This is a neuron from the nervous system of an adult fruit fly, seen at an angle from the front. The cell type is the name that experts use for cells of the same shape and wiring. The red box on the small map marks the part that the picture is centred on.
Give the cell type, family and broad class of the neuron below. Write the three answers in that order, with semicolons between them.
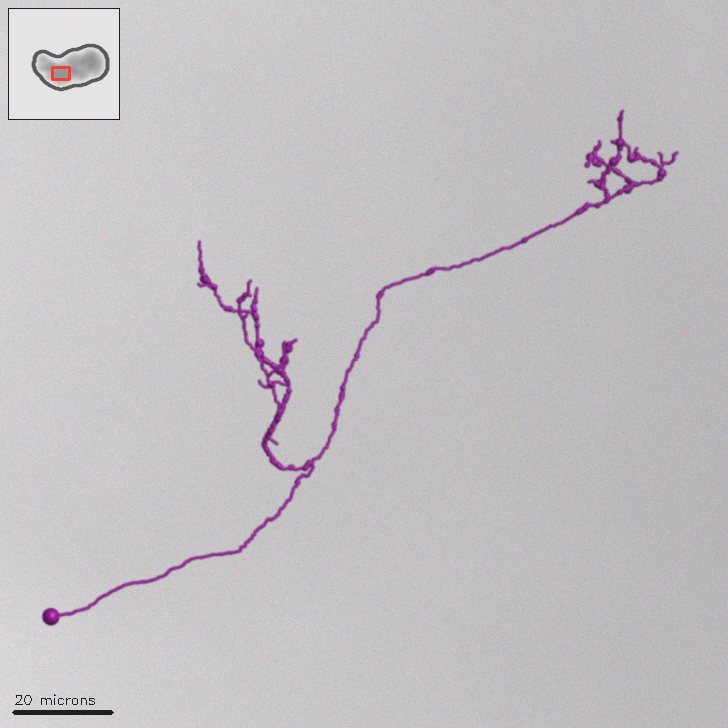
Tm33; Tm; optic-lobe intrinsic neuron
